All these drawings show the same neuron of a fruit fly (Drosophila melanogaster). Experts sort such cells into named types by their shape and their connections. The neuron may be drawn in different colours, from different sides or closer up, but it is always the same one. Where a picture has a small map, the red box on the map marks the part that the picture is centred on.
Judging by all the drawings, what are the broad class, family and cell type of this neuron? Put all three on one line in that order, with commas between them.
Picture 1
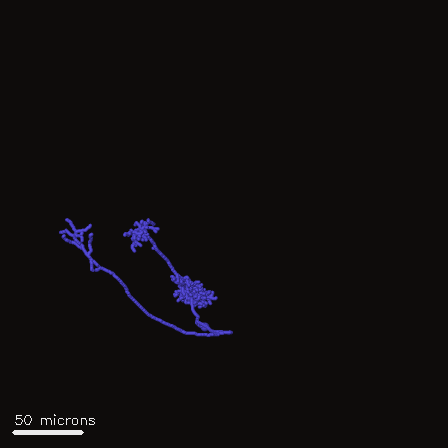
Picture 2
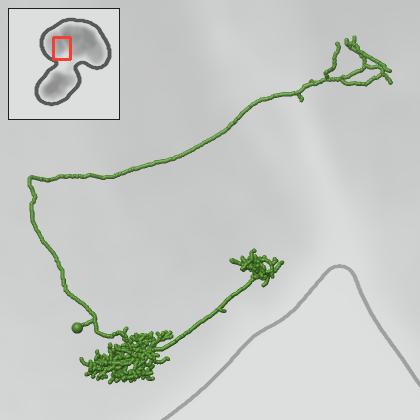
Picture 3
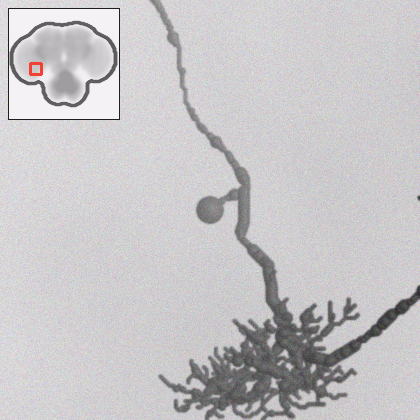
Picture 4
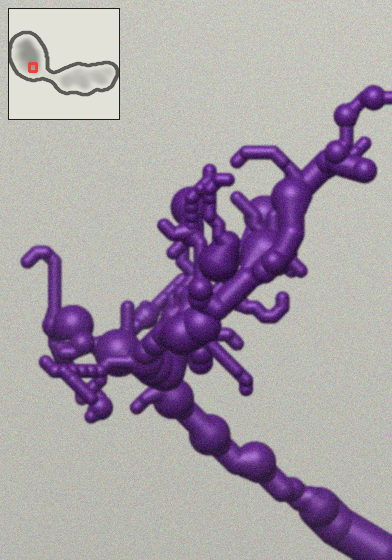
visual projection neuron, LLPC, LLPC1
